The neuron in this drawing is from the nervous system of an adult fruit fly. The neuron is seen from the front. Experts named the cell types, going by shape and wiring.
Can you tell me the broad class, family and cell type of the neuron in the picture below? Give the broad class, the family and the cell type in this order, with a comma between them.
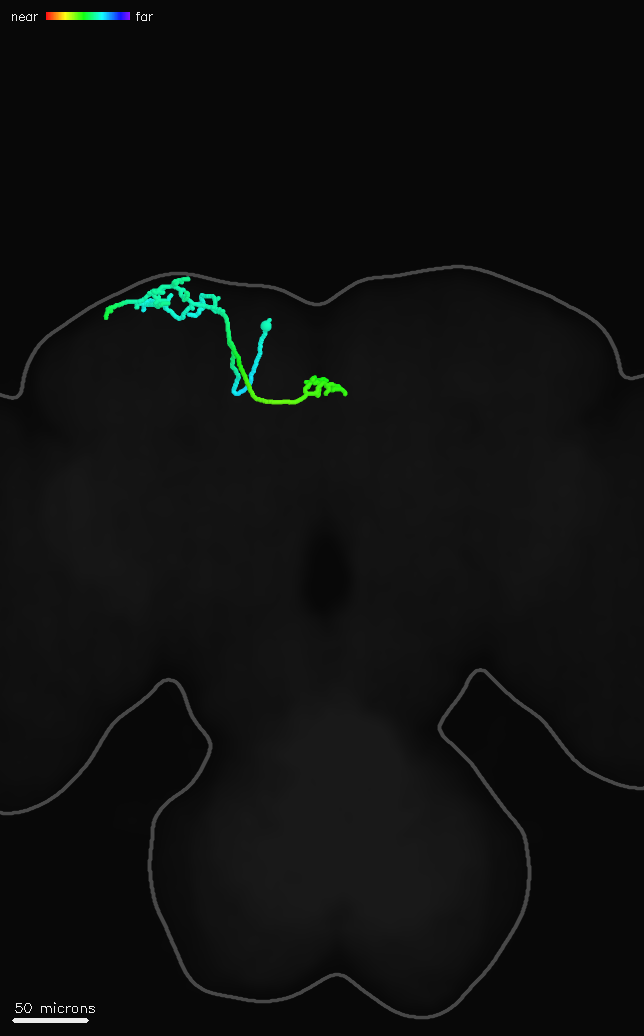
central-brain intrinsic neuron, hemilineage SIPp1, FB9C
